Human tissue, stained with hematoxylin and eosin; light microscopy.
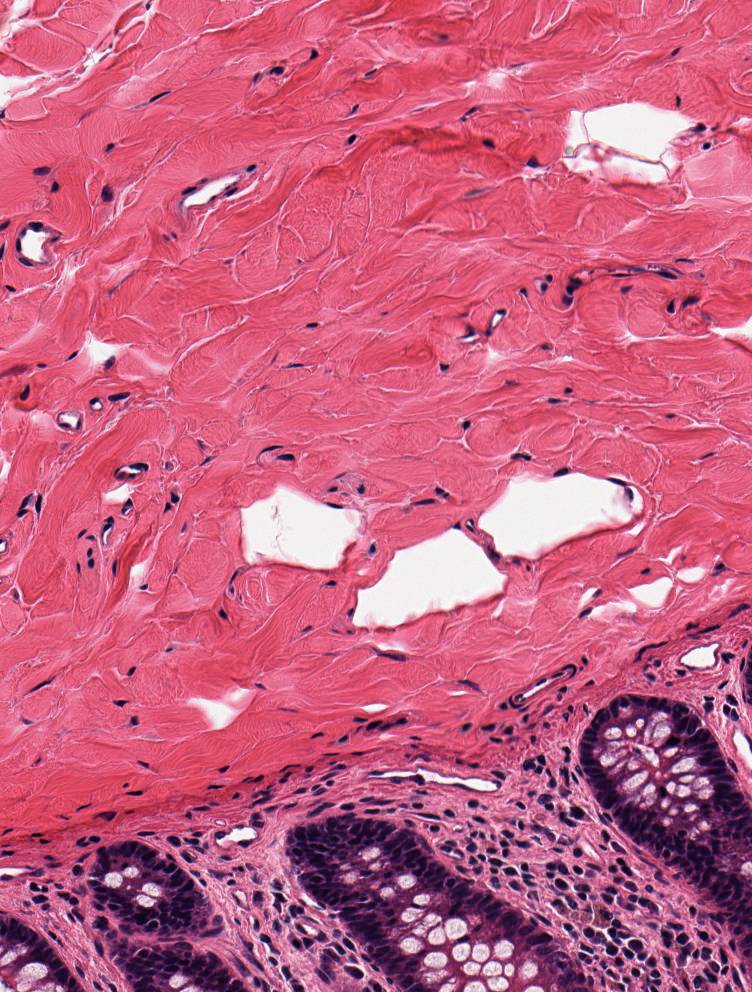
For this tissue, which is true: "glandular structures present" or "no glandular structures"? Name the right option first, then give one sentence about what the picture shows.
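Glandular structures present. The crypts along the bottom are lined by many goblet cells with pale, clear mucin vacuoles.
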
